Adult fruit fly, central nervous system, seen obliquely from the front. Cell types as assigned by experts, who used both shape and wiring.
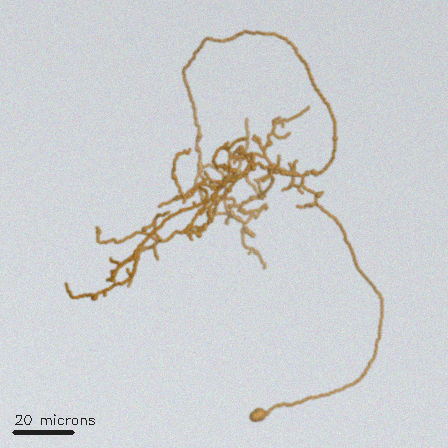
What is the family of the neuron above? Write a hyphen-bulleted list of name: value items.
- family: hemilineage 02A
